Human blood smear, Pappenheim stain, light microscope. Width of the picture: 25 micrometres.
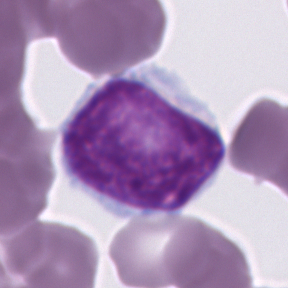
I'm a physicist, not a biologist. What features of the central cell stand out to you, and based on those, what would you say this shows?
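Cytoplasm widest on the upper side. Nuclear outline angular, corners blunt. Chromatin paler at the nuclear centre than near the edge. Outer edge of cytoplasm faint and ragged. Name: hairy cell.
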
